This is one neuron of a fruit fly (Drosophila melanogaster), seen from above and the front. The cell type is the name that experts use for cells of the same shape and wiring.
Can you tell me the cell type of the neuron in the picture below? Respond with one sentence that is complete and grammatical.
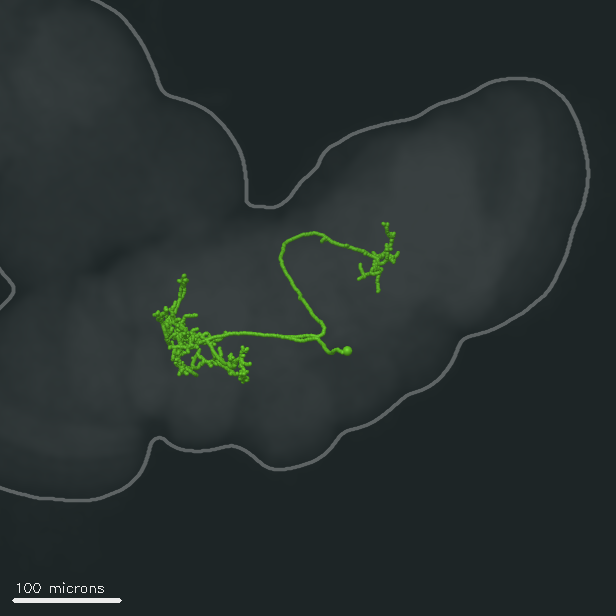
Classified by cell type, this neuron is WED079.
